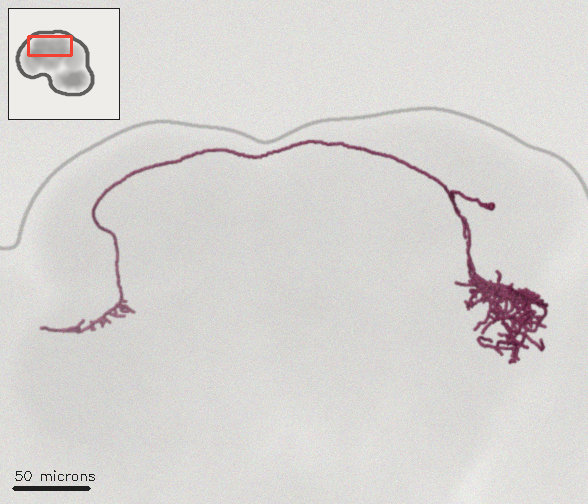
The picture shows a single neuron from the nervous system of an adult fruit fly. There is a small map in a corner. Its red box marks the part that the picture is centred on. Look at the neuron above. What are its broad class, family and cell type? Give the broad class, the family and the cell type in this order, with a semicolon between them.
central-brain intrinsic neuron; hemilineage VLPd&p1_dorsal; PVLP007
